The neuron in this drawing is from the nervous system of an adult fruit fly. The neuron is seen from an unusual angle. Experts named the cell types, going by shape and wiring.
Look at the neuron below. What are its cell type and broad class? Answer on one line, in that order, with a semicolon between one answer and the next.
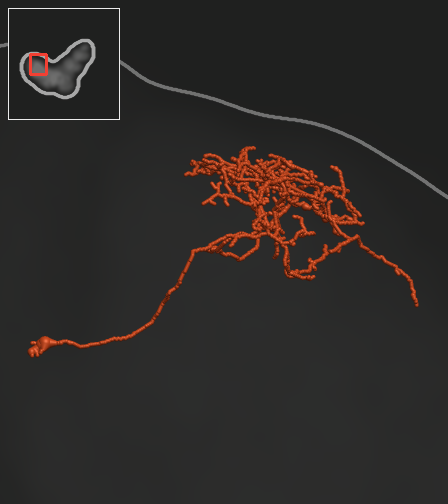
SLP341_a; central-brain intrinsic neuron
